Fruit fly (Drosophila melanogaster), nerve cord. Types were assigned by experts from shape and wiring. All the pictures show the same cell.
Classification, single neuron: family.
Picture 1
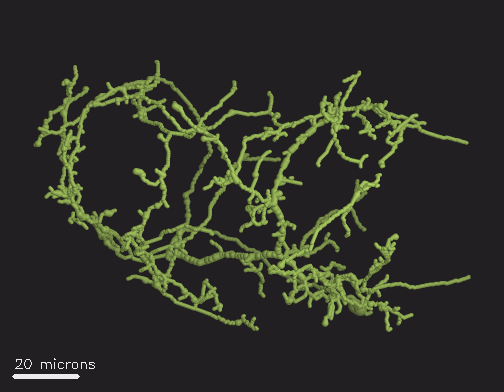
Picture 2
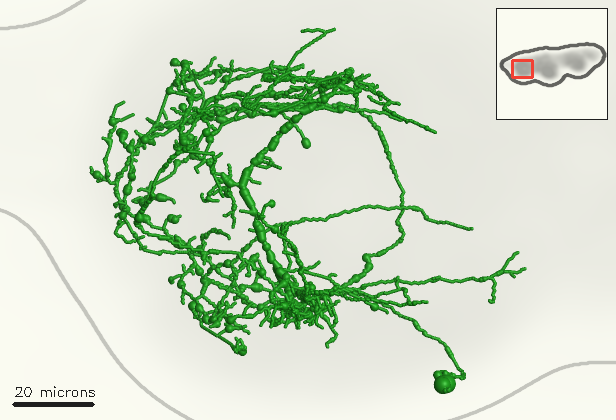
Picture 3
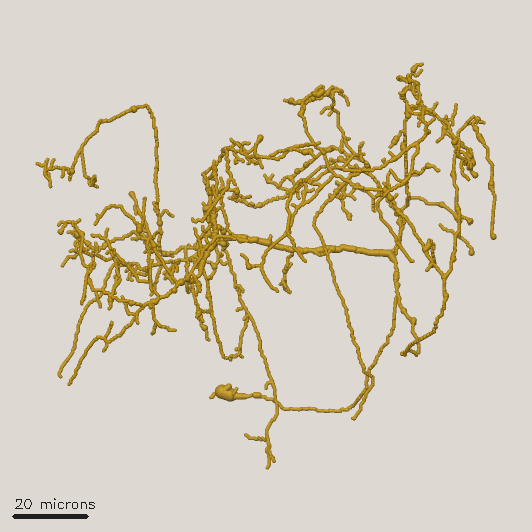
hemilineage 04B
